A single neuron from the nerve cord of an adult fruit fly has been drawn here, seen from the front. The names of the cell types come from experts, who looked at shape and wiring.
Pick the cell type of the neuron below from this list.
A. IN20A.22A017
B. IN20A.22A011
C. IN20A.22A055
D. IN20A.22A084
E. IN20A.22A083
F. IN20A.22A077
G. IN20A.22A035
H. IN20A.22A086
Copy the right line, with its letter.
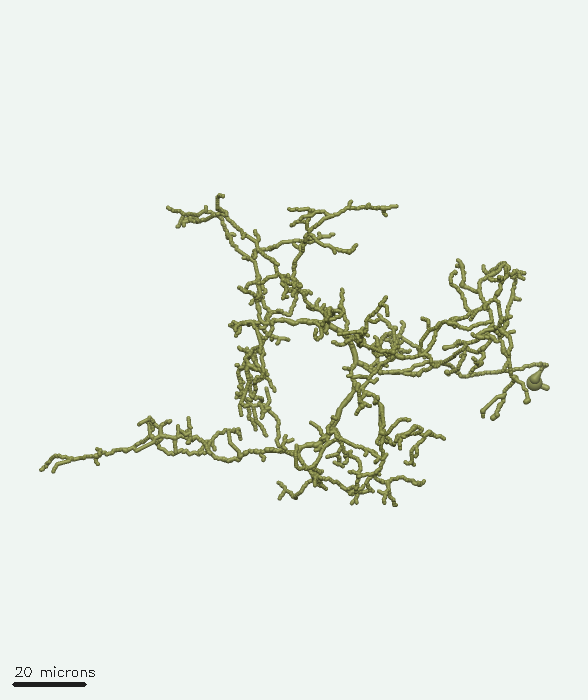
B. IN20A.22A011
